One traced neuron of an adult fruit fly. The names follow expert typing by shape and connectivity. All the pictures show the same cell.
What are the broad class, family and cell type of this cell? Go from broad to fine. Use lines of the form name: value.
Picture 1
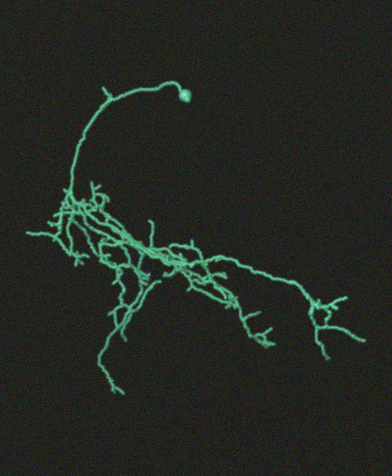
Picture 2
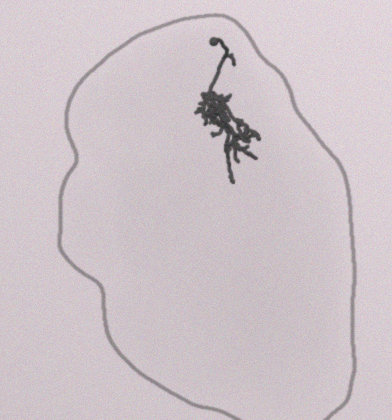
broad class: central-brain intrinsic neuron
family: hemilineage SMPp&v1_posterior
cell type: CL182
